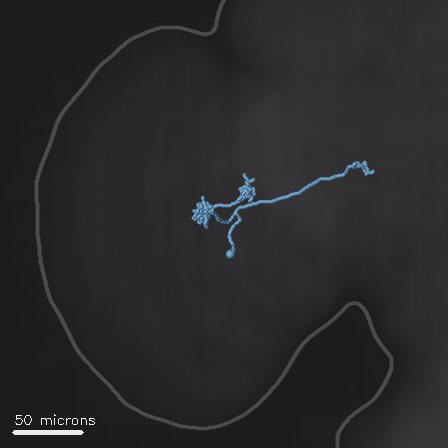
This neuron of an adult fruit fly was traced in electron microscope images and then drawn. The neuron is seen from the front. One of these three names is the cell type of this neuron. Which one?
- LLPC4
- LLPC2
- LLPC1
LLPC1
